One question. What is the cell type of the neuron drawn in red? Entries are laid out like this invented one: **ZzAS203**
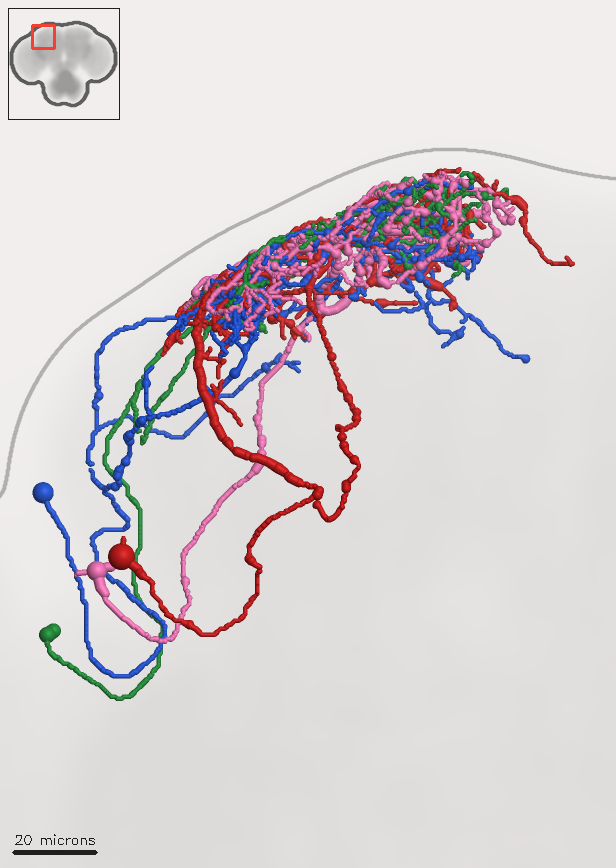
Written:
**SLP458**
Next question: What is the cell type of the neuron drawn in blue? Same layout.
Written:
**CB0373**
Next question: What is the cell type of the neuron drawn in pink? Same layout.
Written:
**SLP202**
